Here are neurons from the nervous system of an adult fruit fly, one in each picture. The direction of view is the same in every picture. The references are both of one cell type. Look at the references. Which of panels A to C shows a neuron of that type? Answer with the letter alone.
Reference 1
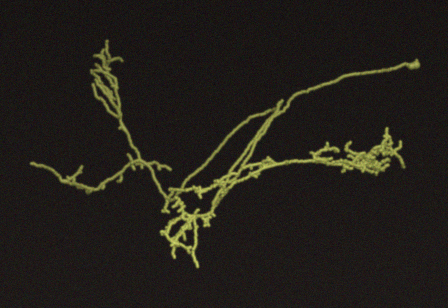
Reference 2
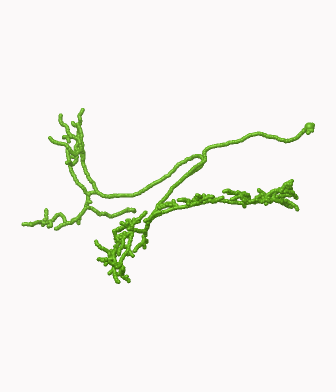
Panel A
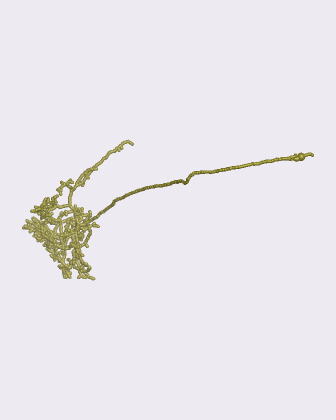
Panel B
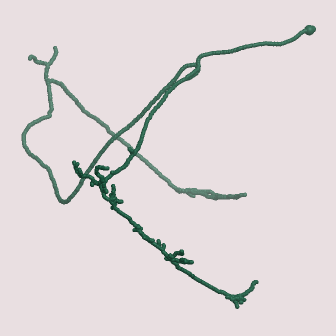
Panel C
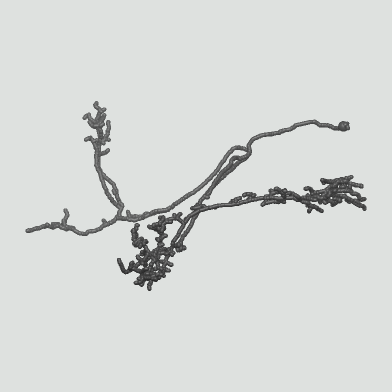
C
